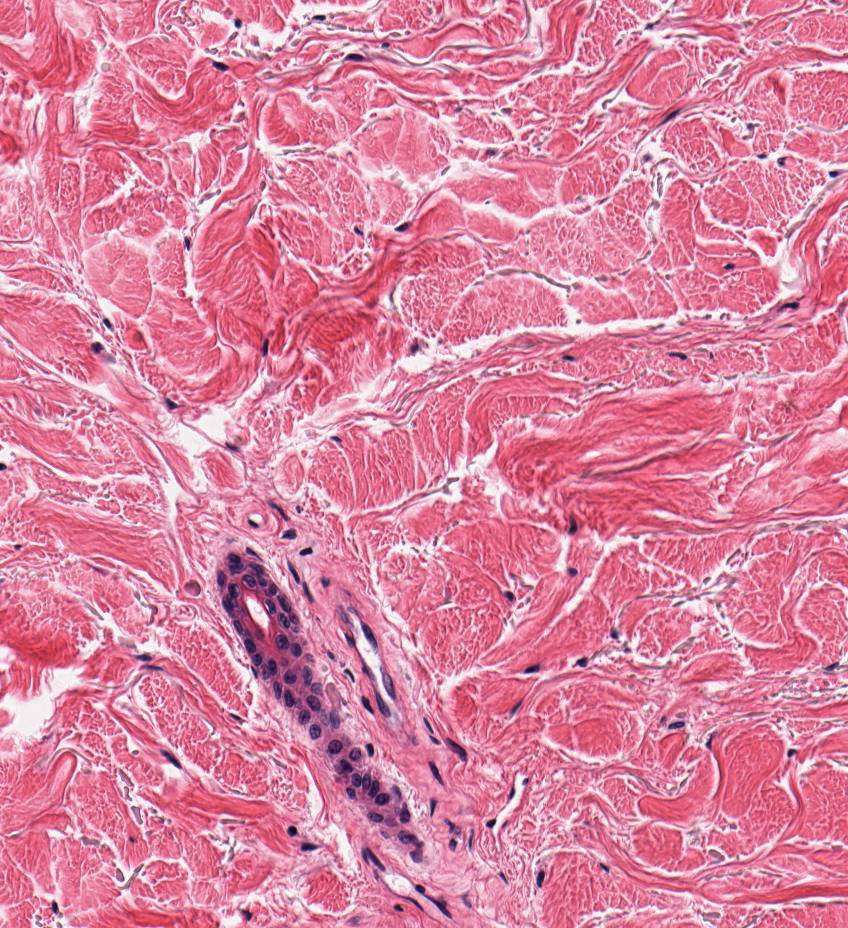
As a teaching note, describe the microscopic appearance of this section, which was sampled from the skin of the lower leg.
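Thick eosinophilic collagen bundles running in many directions fill most of the field; sparse, small, dark, elongated nuclei lie between. A thin-walled small vessel with a slit-like lumen lined by flattened nuclei lies just right of a duct. Paler, looser connective tissue than the surrounding dense bundles encloses both.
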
